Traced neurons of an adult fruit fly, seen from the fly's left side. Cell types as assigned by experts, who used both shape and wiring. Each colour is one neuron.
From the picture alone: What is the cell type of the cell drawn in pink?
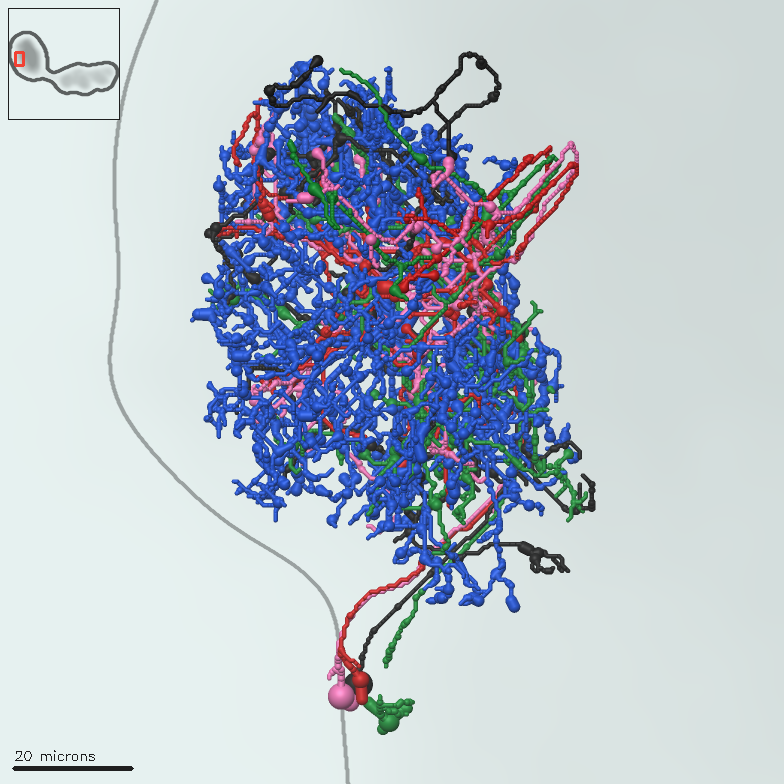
v2LN34B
